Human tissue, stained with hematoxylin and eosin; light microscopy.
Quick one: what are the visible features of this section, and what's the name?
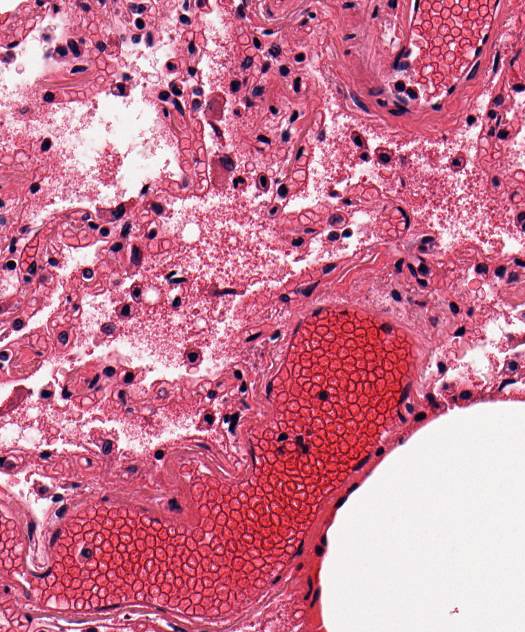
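Upper and left, I see thin branching septa enclosing irregular airspaces. The septal nuclei look small, dark and oval to elongated. Lower centre and left, a large winding vessel is distended with tightly packed red blood cells. No fat cells anywhere. So this is lung.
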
